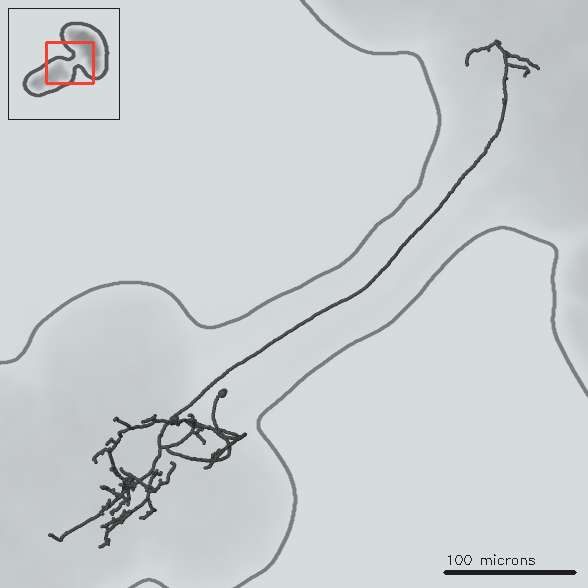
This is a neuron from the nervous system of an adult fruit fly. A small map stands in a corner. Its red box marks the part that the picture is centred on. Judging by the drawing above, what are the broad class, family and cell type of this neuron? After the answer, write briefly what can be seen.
Its broad class is ascending neuron. Its family is hemilineage 08B. It is of cell type AN08B101. It reaches both the brain and the nerve cord, passing through the neck. From top to bottom in the picture it spans about 400 microns.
